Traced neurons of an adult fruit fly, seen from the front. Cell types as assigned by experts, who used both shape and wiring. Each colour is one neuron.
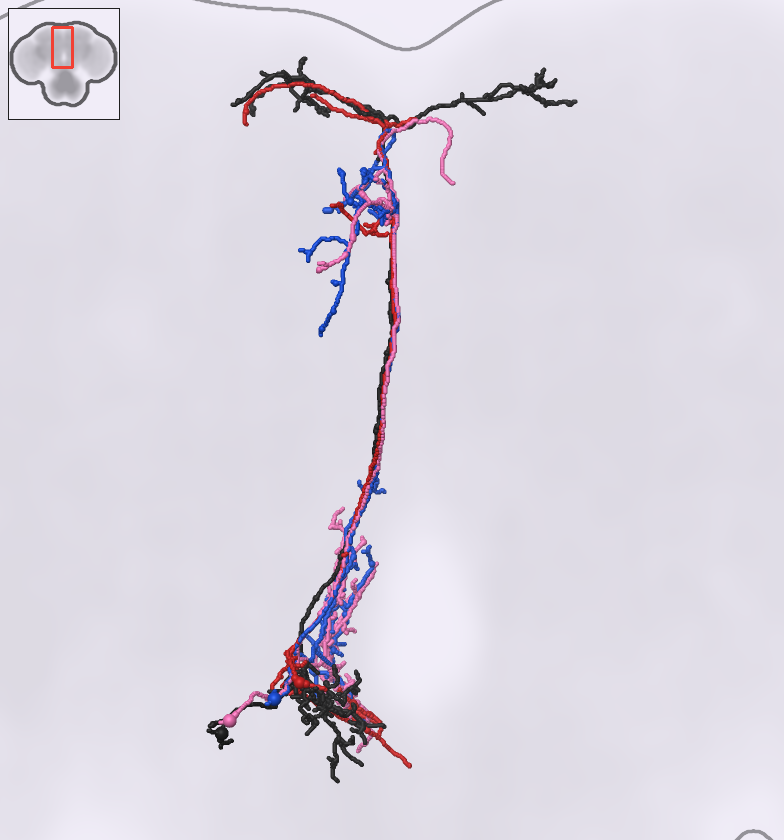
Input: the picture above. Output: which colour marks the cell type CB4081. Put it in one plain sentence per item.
The colour is pink.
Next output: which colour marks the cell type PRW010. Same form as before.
The colour is black.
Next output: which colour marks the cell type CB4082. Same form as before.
The colour is red.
